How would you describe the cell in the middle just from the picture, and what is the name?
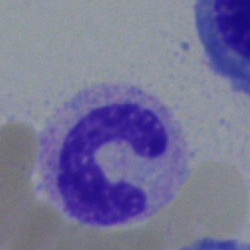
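Round and smooth, that outline. The nucleus bends into a C opening towards the right. Its chromatin looks dark purple and coarsely clumped, dotted with small paler spots. I see no nucleoli. I'd call it a band neutrophil.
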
